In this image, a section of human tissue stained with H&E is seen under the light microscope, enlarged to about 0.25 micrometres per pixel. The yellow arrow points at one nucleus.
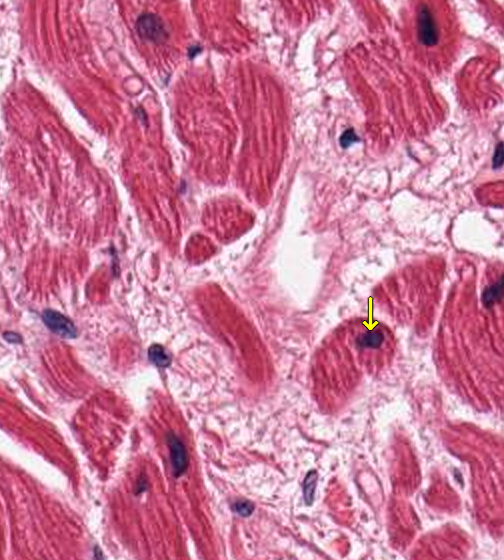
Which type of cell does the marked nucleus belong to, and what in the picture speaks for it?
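The marked nucleus belongs to a cardiomyocyte. The cytoplasm is abundant and deep red, forming a rounded-oval profile many times larger than the nucleus. The cytoplasm is not smooth: it is streaked with fine parallel lines running across the cell. The cell has a smooth, sharply defined outline and sits in pale pink, loose, wispy tissue that separates it from neighbouring red profiles of the same colour and streaked texture.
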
